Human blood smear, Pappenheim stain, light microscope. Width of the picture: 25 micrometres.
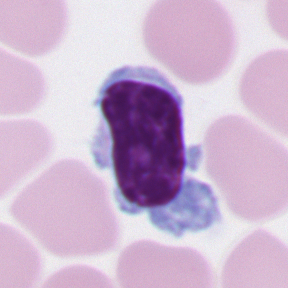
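Typical lymphocyte in a human peripheral blood smear. Its outline is irregular, with ragged, frayed edges. The nucleus is a single elongated oval without lobes. The largest patch of cytoplasm lies below and to the right of the nucleus; no distinct granules are seen.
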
